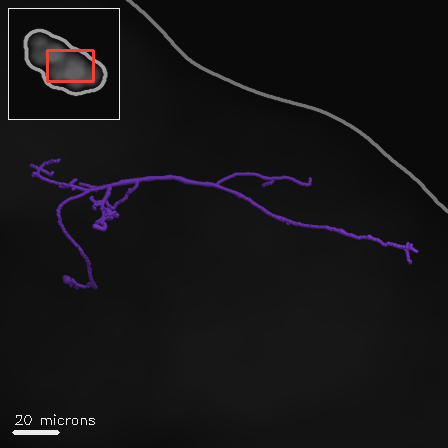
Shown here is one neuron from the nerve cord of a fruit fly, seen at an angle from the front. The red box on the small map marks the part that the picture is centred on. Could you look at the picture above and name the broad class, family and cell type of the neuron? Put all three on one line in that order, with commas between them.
nerve-cord intrinsic neuron, hemilineage 06A, IN06A022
